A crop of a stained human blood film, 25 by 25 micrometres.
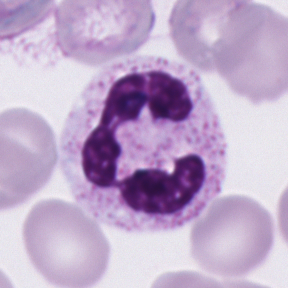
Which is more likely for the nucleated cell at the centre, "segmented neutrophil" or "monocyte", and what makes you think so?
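This is a segmented neutrophil. Its lobes form a C shape opening to the right.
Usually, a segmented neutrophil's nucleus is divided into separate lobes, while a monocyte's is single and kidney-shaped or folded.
The cytoplasm is plentiful, pale pinkish-lilac and evenly scattered with fine pinkish-violet granules.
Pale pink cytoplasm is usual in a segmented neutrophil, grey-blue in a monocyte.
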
